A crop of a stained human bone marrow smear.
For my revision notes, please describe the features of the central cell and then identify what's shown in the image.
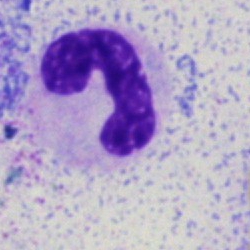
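The nucleus is a single curved band, bent into a C or horseshoe shape, with its hollow opening toward the lower left. No nucleoli are visible within it. The cell outline is roughly round and has no surface projections. This is a band neutrophil.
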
